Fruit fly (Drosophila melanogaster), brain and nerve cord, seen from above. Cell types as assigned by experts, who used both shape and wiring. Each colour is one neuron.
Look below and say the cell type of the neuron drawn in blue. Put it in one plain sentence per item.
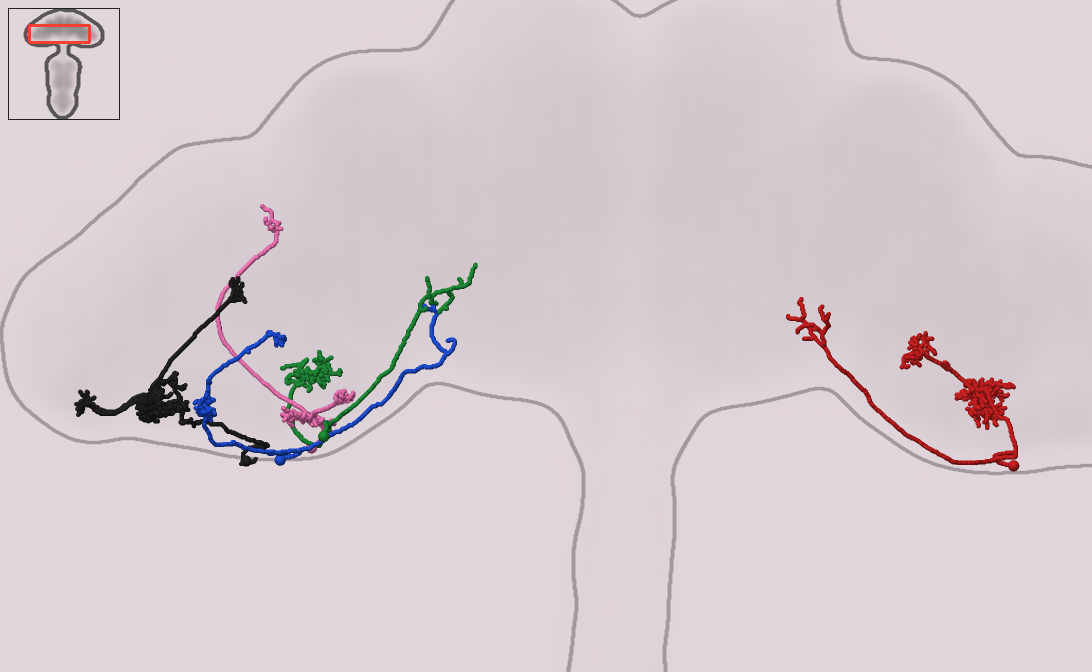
The cell type is LLPC2.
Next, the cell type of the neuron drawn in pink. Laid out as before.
The cell type is Y13.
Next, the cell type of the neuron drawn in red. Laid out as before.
The cell type is LLPC1.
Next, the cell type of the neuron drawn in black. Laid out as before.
The cell type is Y11.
